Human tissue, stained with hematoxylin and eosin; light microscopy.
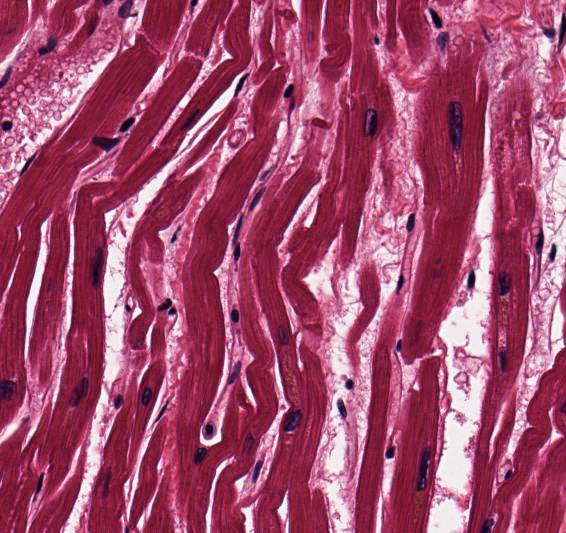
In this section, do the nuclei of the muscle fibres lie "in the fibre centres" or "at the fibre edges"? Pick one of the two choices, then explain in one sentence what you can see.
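In the fibre centres. The muscle nuclei are oval and lie in the centre of the fibres.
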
